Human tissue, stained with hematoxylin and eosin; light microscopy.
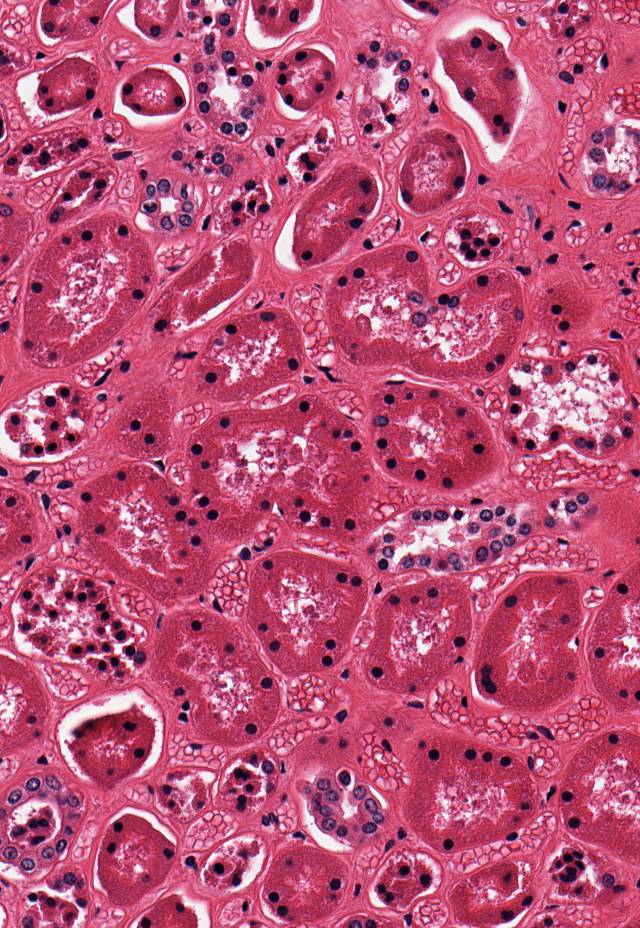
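Renal cortex, packed throughout with closely set tubules, mostly cut in cross-section. Most tubules have abundant deeply eosinophilic cytoplasm, with small round dark nuclei in a single row toward the cell base. Scattered among them, a minority of smaller tubules show paler cytoplasm and larger, bluer, more crowded nuclei.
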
